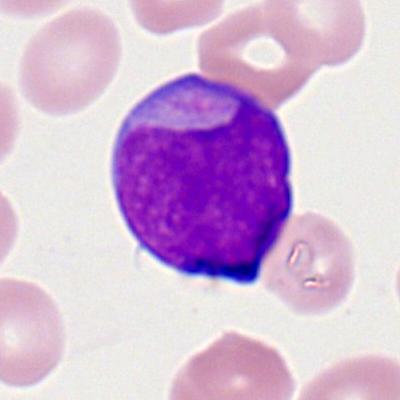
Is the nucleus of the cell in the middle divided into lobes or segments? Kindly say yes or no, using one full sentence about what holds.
No, one compact round, oval or kidney-shaped mass makes up the nucleus of this cell.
